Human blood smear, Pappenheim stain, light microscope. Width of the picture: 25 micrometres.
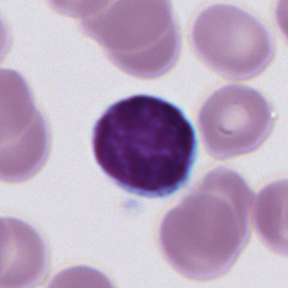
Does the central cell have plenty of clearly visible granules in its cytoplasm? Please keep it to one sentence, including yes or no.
No, visible granules are absent from the cytoplasm of this cell.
